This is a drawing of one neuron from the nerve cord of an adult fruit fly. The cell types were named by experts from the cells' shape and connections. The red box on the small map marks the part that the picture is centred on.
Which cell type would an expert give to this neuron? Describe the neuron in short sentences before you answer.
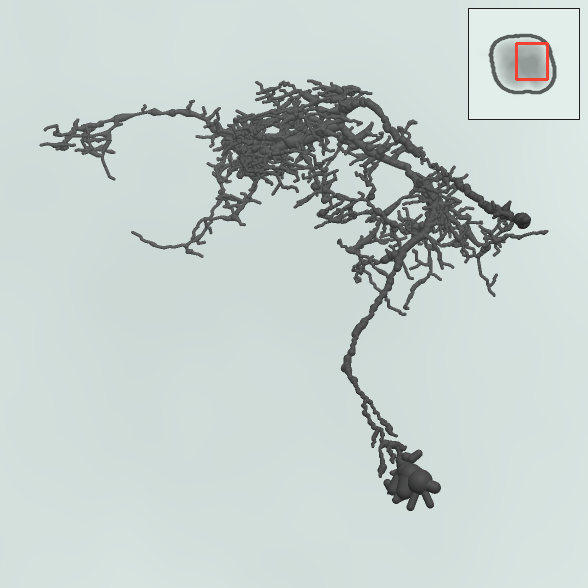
The picture shows more than a hundred branch ends. As drawn here it is about as wide as it is tall. It is a motor neuron of the nerve cord. Its cell type is MNad36.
